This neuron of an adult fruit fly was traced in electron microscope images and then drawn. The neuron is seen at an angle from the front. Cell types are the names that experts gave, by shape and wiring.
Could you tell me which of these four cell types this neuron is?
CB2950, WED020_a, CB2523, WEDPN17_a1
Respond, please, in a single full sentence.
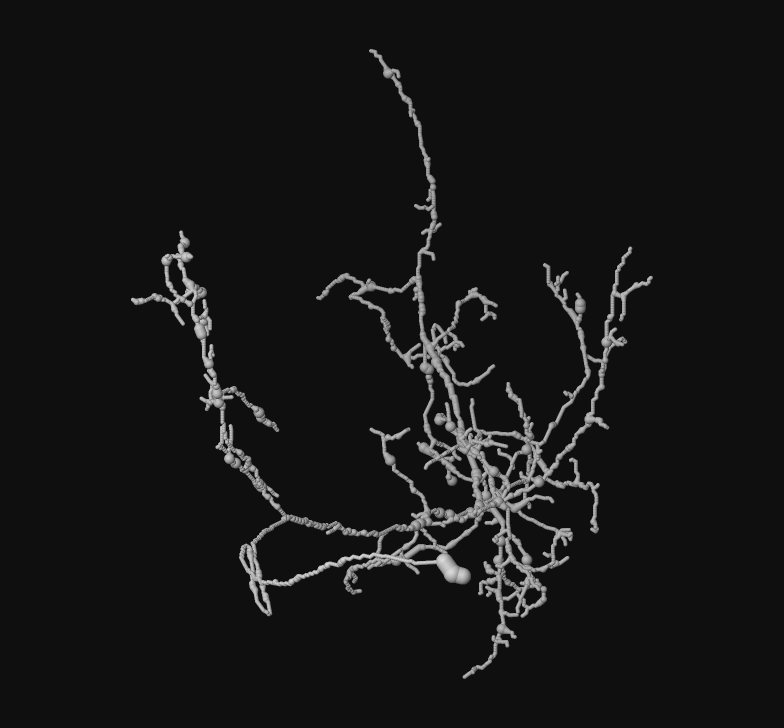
By type, the neuron is WED020_a.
